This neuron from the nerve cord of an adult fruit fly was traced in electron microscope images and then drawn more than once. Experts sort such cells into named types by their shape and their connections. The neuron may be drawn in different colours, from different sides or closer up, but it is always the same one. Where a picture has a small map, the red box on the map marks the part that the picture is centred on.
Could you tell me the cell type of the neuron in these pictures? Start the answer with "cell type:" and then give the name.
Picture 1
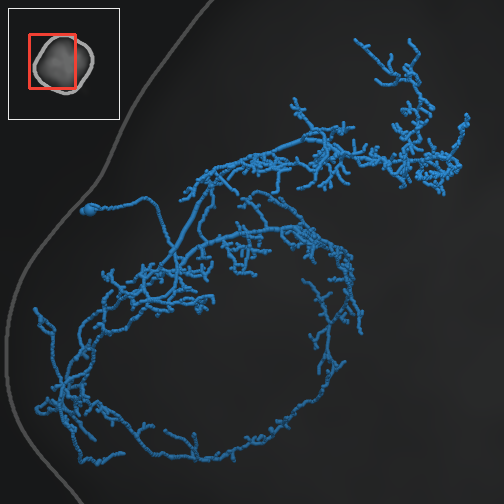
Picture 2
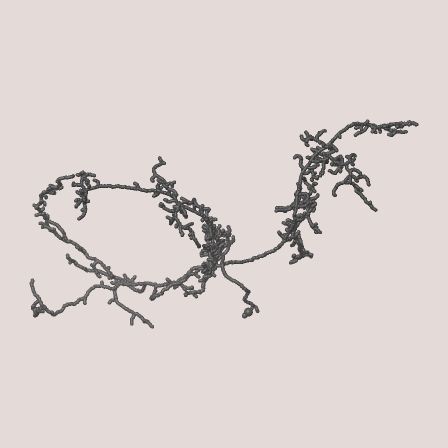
cell type: IN03A035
